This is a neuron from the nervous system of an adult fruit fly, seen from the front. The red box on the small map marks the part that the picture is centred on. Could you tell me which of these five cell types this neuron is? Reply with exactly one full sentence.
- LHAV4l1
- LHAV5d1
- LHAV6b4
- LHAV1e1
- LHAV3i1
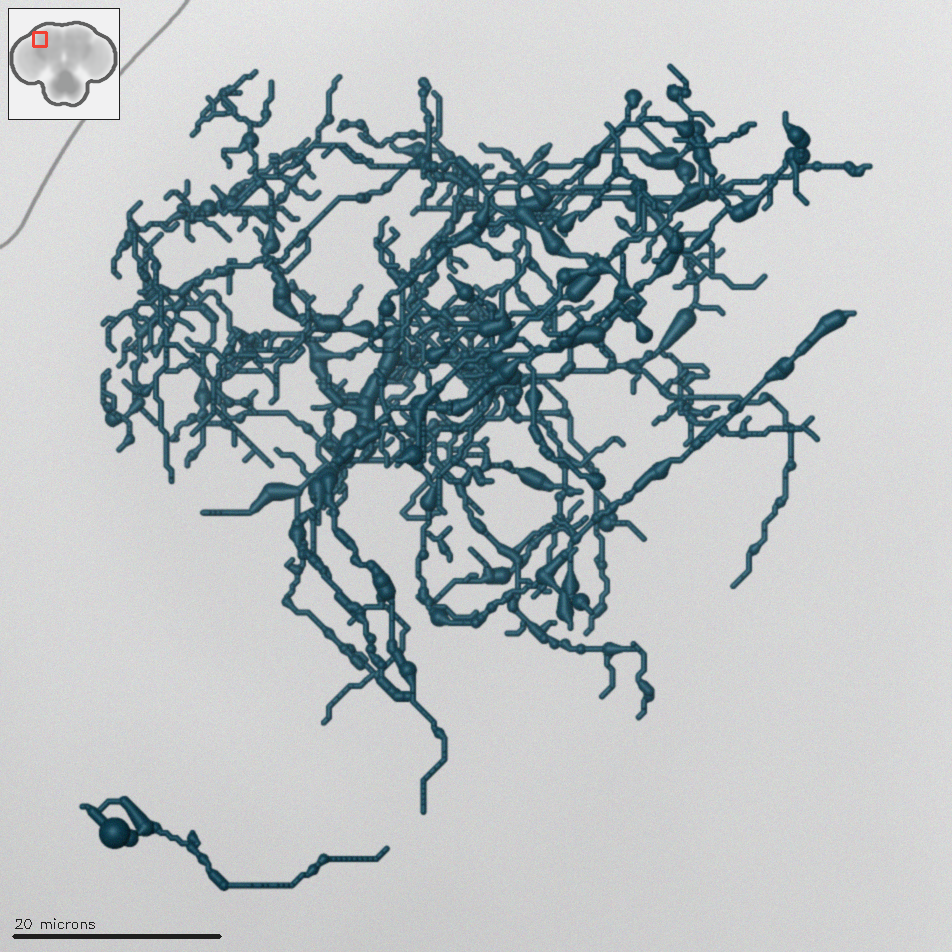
This neuron carries the cell type designation LHAV5d1.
